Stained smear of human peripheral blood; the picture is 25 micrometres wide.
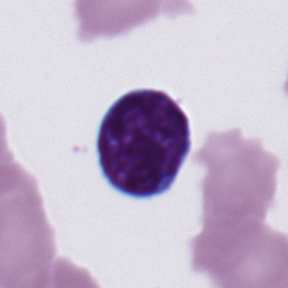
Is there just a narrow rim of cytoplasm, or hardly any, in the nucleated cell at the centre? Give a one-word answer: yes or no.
Yes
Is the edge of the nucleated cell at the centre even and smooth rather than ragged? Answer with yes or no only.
Yes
